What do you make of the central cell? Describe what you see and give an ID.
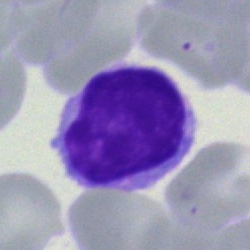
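Most of the cell is taken up by the nucleus, whose chromatin stains a dense, dark purple. The cytoplasm forms only a thin, pale bluish-lavender rim around it. This is a lymphocyte.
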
